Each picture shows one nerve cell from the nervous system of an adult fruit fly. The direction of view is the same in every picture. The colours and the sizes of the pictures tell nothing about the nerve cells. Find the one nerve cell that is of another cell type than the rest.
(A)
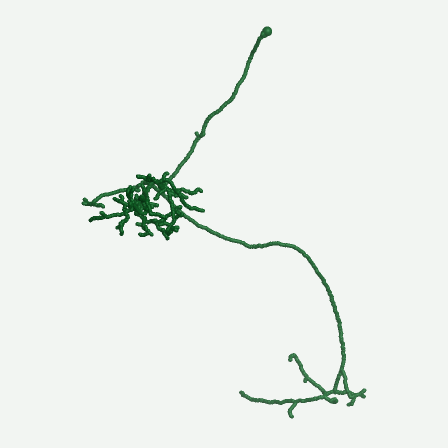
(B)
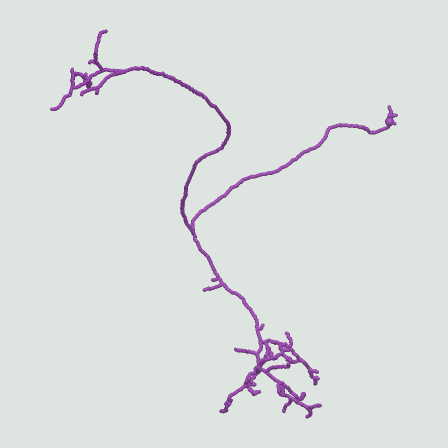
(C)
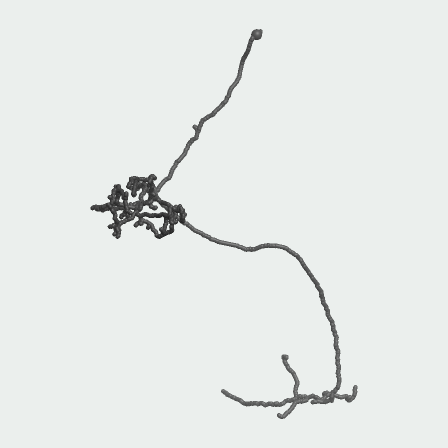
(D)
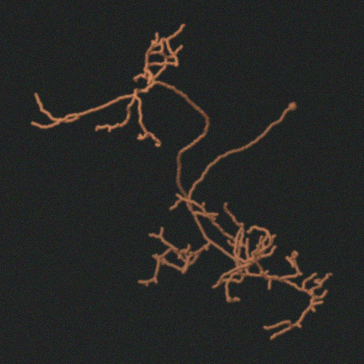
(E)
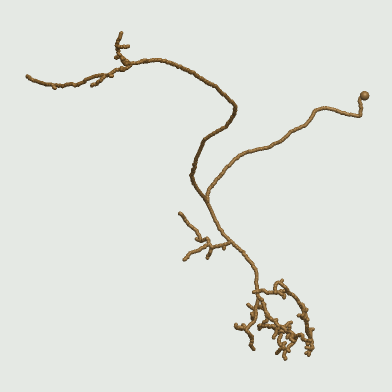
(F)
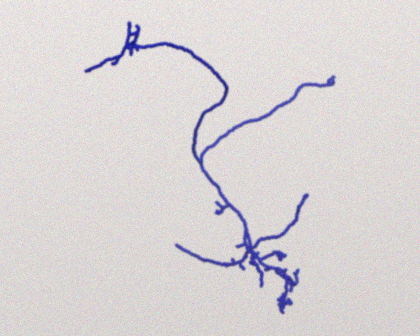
Picture D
